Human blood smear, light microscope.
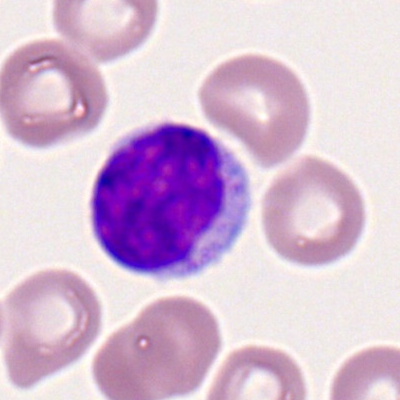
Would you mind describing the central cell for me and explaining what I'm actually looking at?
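The nucleus occupies most of the cell, and its chromatin is dark purple and coarsely clumped. The cytoplasm forms a narrow rim of pale blue, widest on the right side of the cell. The cell is a lymphocyte.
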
